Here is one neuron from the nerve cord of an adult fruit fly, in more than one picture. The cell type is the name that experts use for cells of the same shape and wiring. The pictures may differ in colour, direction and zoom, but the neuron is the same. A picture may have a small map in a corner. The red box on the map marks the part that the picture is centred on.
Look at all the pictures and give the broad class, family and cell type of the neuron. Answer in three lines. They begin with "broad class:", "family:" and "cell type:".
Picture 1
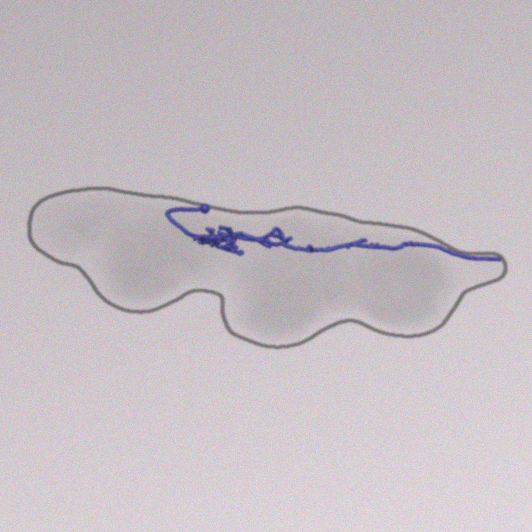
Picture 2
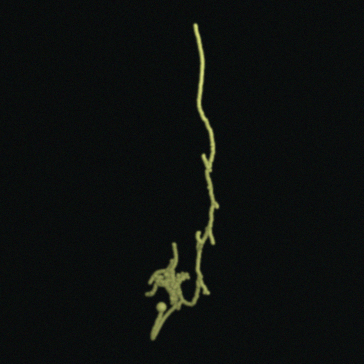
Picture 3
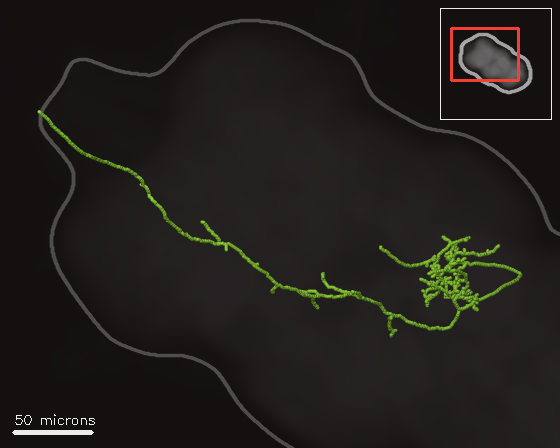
broad class: ascending neuron
family: hemilineage 19B
cell type: AN19B100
